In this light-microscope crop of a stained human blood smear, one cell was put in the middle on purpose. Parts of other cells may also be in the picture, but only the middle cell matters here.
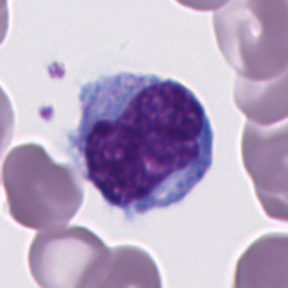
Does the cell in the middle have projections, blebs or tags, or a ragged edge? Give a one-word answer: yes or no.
Yes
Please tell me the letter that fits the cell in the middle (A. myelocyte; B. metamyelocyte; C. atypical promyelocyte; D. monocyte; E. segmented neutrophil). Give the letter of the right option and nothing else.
D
